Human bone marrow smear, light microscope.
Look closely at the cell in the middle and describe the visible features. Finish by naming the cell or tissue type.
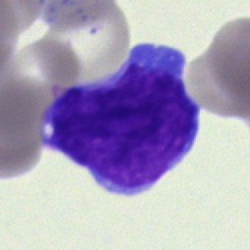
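The nucleus fills most of the cell, leaving little room for cytoplasm. That cytoplasm forms a scant rim of deep blue, widest at the top of the cell. No granules are seen in it, and no distinct nucleoli stand out in the nucleus. The cell is a blast.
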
